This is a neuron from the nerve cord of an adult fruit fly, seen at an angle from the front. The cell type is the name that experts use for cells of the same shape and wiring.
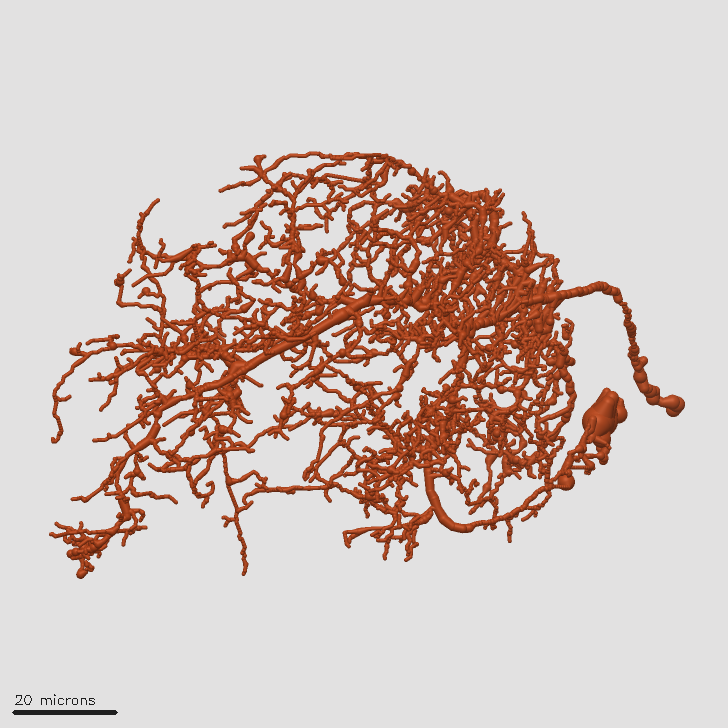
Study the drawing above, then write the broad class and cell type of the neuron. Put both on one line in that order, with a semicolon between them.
motor neuron of the nerve cord; Sternal anterior rotator MN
